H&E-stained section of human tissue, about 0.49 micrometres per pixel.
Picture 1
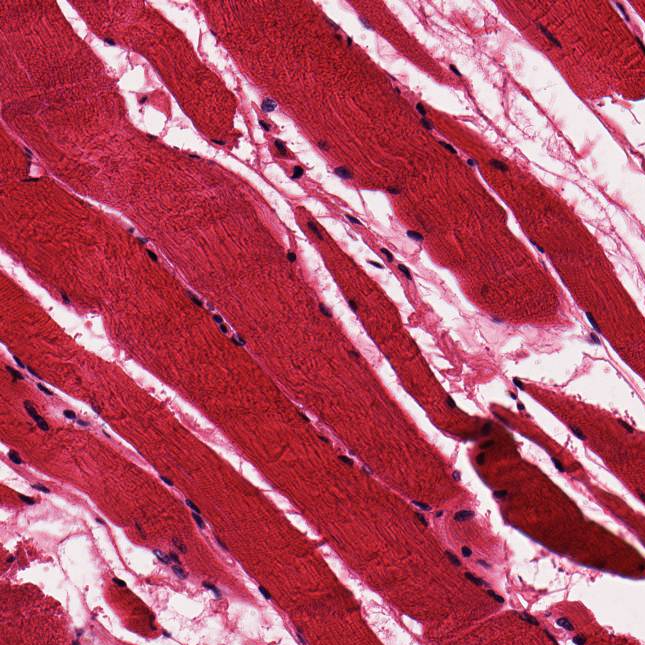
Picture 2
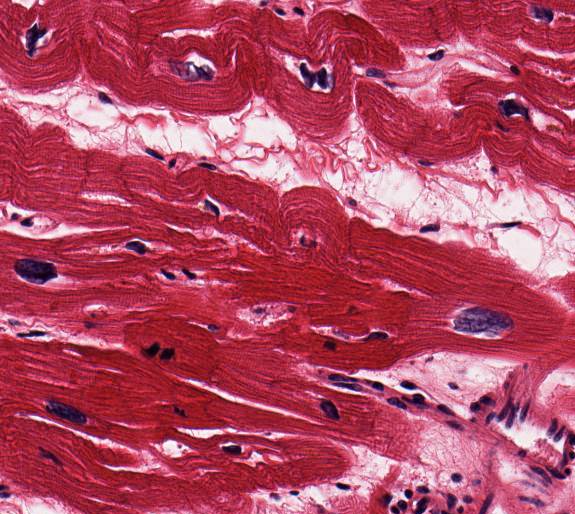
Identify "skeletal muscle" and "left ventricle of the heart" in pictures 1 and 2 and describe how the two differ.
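Skeletal muscle occupies picture 1; the left ventricle of the heart occupies picture 2. Skeletal muscle nuclei are small, dark and elongated and lie at the fibre edges, whereas the ventricular muscle nuclei are single, oval and central.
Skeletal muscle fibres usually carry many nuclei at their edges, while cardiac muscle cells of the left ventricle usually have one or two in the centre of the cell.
Skeletal muscle cytoplasm stains a deep, intense red; ventricular cytoplasm is deep pink-red with fine lengthwise fibrils. Thin strands of pale pink loose connective tissue lie between the skeletal muscle fibres, and no fat cells are present there. Ventricular fibres run roughly horizontally across the middle and lower field, slanting gently downward to the right, but are bent into tight waves across the top.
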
